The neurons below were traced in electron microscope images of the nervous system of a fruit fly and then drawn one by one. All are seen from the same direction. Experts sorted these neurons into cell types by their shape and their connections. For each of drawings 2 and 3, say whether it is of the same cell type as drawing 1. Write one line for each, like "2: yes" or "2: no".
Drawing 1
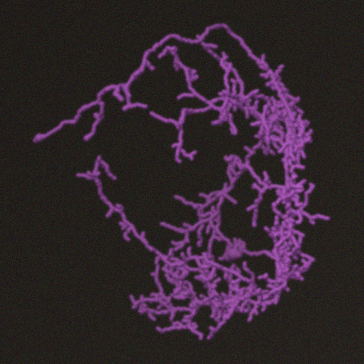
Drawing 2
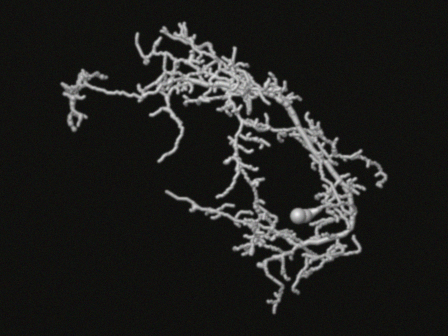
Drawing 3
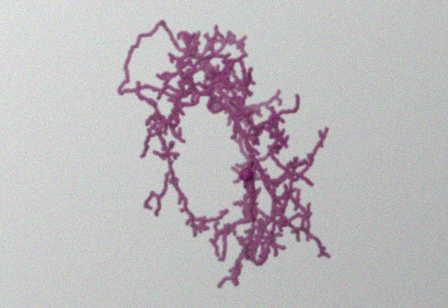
2: yes
3: yes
